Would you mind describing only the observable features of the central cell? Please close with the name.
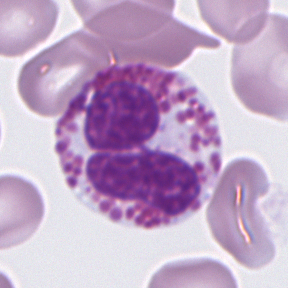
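The nucleus has two lobes, lying one above the other. Its chromatin is dark purple and coarsely clumped. Between the granules, the cytoplasm is pale and almost colourless. The cell is an eosinophil.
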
